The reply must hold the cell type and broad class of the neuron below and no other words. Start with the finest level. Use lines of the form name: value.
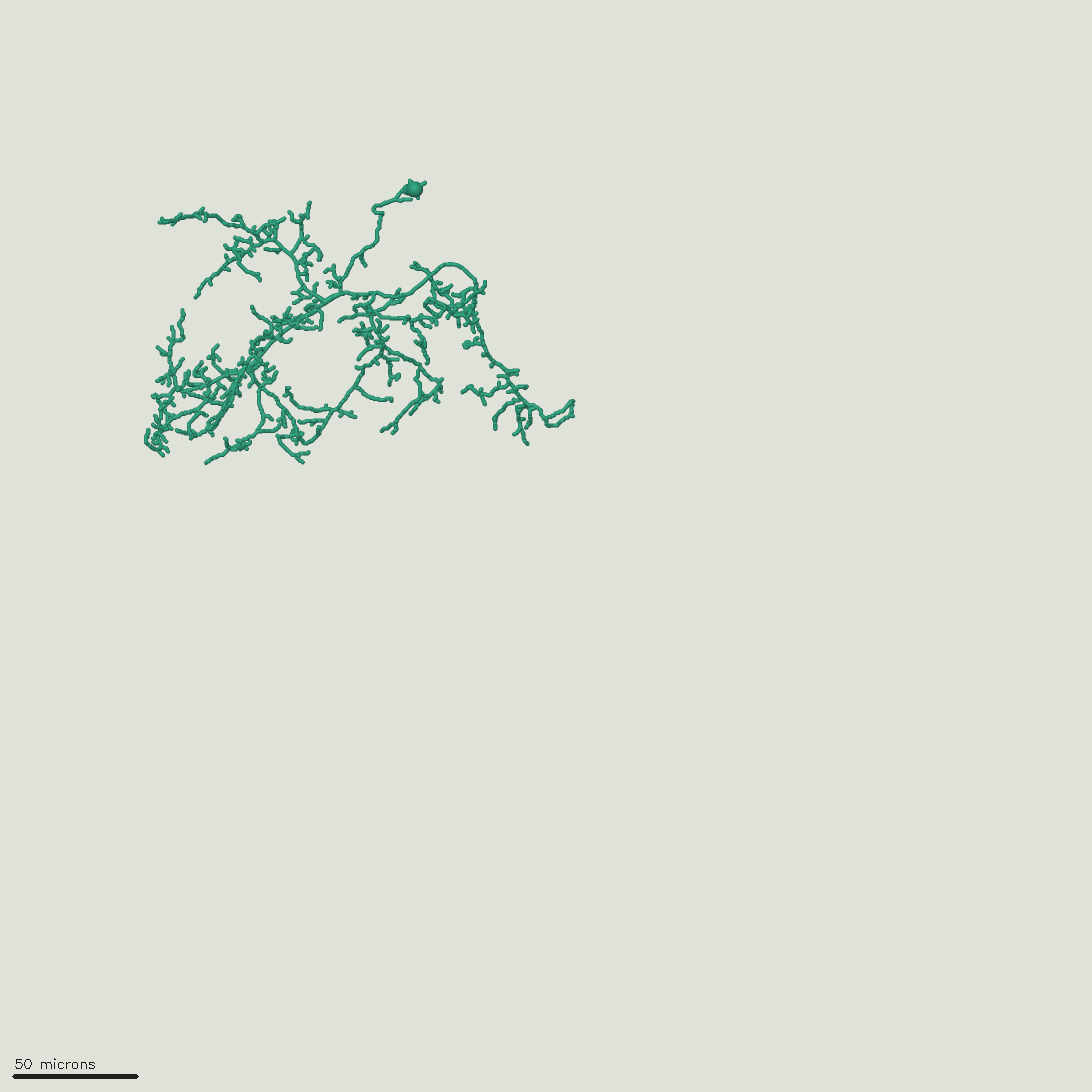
cell type: ATL023
broad class: central-brain intrinsic neuron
